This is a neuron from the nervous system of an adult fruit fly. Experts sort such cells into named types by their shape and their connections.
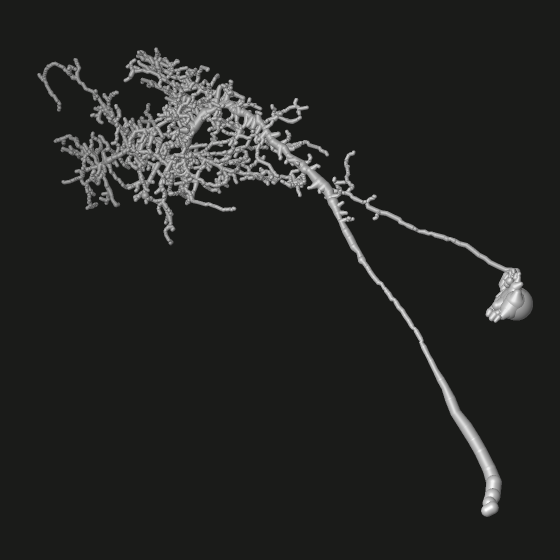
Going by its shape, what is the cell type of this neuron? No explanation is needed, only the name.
MNnm13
